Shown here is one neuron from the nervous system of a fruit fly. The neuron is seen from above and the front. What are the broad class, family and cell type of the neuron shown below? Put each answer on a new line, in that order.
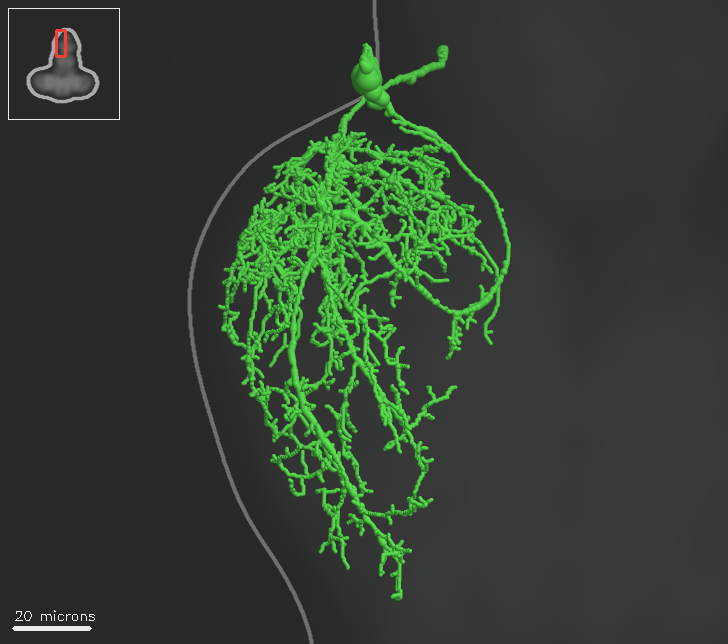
motor neuron of the nerve cord
hemilineage 20B.21B.22B
Sternal posterior rotator MN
